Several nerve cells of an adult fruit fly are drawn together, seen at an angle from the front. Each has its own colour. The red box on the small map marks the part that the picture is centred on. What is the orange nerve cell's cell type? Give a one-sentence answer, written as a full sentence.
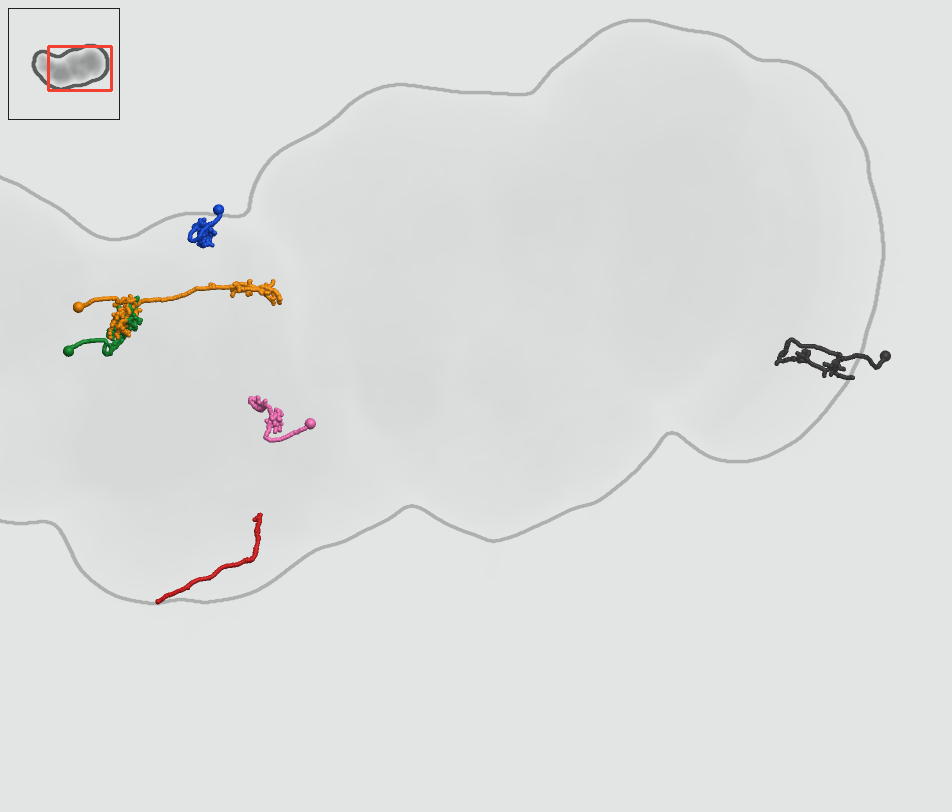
The cell type to which this nerve cell belongs is Tm37.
